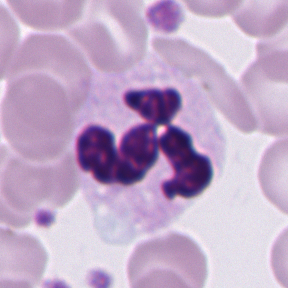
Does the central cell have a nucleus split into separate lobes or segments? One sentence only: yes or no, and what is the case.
Yes, in this cell the nucleus is divided into lobes or segments.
